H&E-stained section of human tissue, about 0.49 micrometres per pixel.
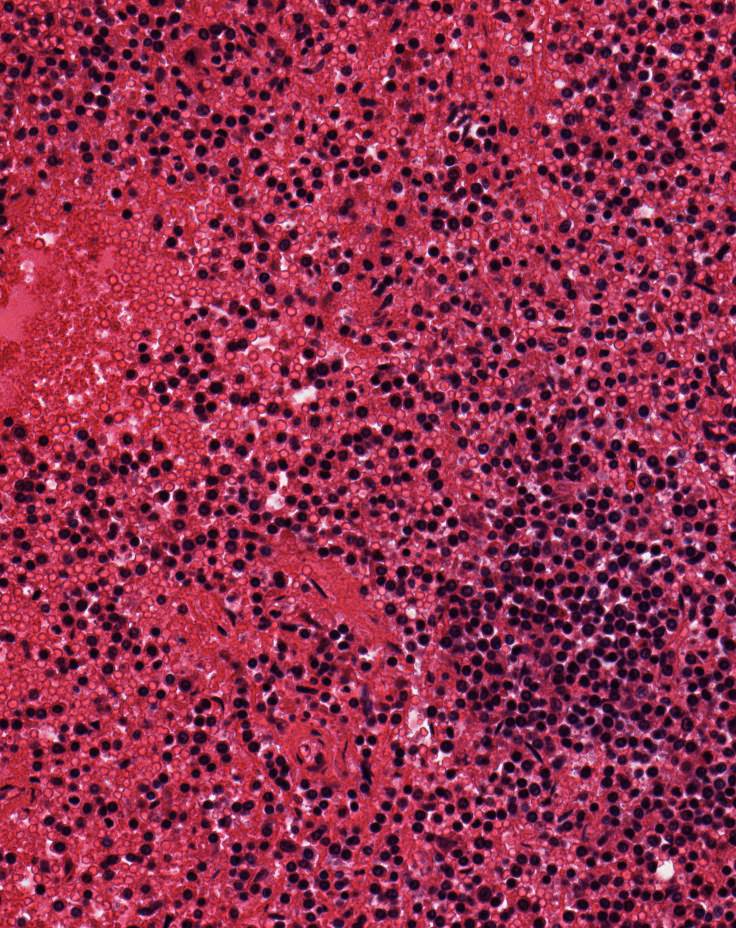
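Spleen, haematoxylin and eosin stained section: lymphocytes crowd most densely toward the lower right, while near the left edge red cells lie almost alone, with few nucleated cells among them. In the lower middle, wavy pink strands hold thin, elongated, spindle-shaped nuclei. Note there are no fat cells in the field.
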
